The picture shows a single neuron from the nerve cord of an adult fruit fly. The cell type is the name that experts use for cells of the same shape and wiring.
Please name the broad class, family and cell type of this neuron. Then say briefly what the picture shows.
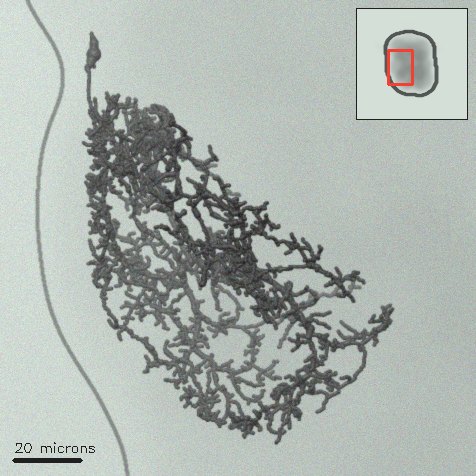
Its broad class is nerve-cord intrinsic neuron. Its family is hemilineage 17A. The cell type is IN17A017. From top to bottom in the picture it spans about 120 microns. More than a hundred branch ends can be seen.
